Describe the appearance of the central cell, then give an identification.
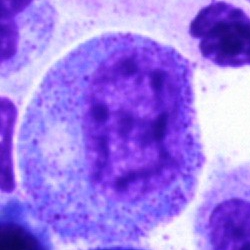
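Look first at the outline: it is round to oval and smooth. The cytoplasm is abundant, and its widest band lies on the left side of the nucleus. Just to the left of the nucleus you can see a paler zone of cytoplasm. In the purple chromatin, notice the darker clumped patches. This is a promyelocyte.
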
